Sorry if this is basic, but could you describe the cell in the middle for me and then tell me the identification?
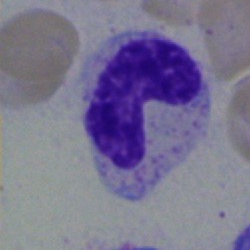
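Bent into a C shape, the nucleus has its hollow side facing right. Its chromatin is dark purple and coarsely clumped. The cytoplasm is pale greyish-lilac, with small violet granules scattered through it. The cell is a band neutrophil.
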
